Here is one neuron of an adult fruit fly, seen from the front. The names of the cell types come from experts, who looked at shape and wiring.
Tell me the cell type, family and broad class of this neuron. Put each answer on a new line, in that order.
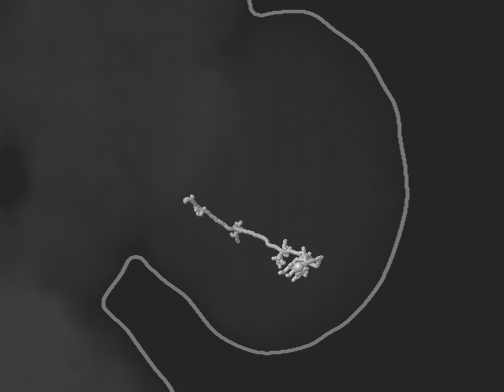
TmY13
TmY
optic-lobe intrinsic neuron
